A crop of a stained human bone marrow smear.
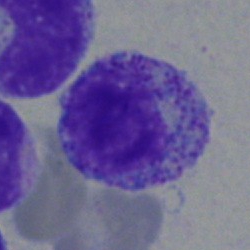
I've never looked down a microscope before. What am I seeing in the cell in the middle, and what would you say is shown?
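Nucleus dark purple. Cytoplasm widest on right side, with many purple granules. Pale, sparsely granular area beside nucleus, upper right. Myelocyte.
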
